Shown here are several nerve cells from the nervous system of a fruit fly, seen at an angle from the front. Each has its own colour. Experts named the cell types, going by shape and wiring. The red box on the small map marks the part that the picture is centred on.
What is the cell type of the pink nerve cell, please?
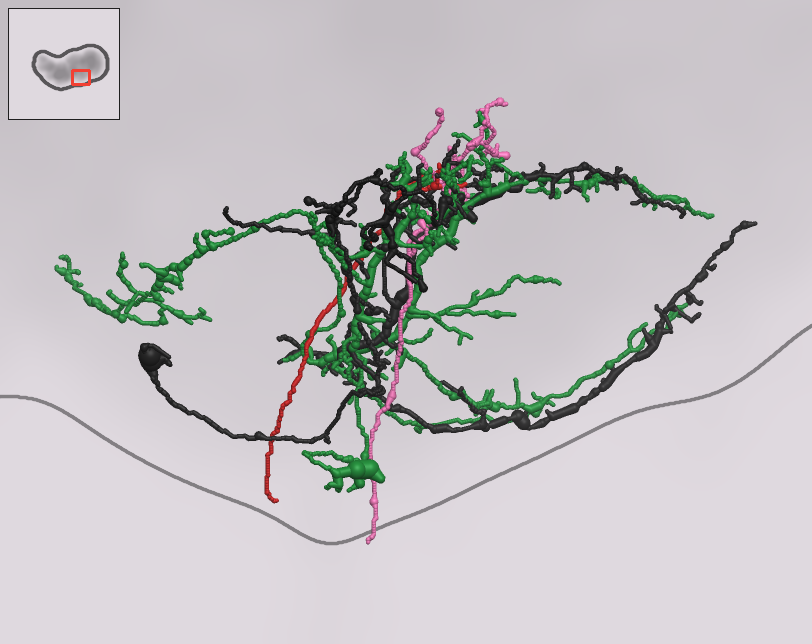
LB3a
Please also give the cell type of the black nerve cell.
GNG232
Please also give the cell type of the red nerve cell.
LB3b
